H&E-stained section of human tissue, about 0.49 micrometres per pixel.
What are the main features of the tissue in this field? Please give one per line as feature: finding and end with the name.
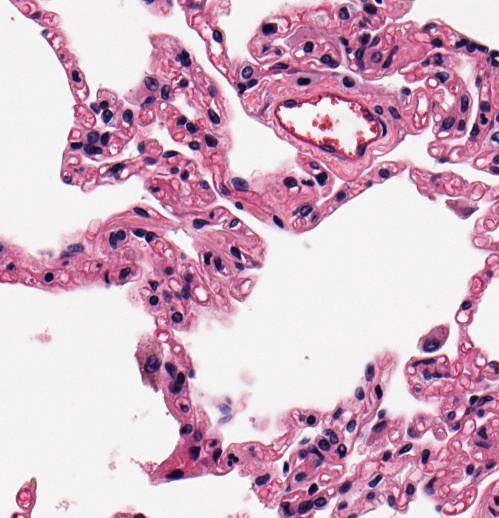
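Walls: thin, branching, separating large empty spaces
Nuclei: many small dark ovals crowded along the walls
Wall staining: pink
Vessel: small, holding red blood cells, upper right
Name: lung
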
